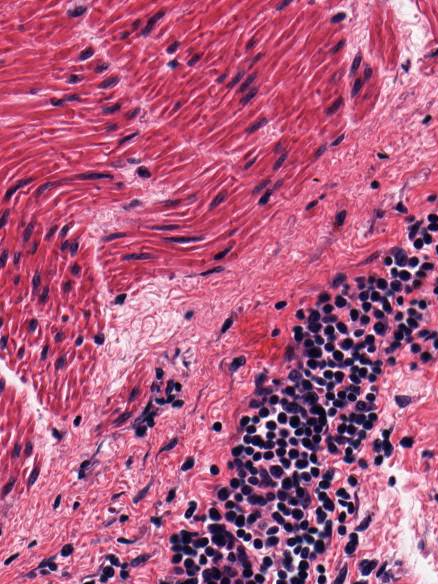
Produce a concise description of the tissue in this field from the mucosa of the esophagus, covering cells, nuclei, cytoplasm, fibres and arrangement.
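Smooth muscle bundles fill the upper and left field; a dense cluster of lymphocytes lies lower right. Fascicles change direction from one bundle to the next; the cells have elongated, blunt-ended nuclei in pink cytoplasm. The lymphocytes have small, round, dark nuclei with very little cytoplasm.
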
